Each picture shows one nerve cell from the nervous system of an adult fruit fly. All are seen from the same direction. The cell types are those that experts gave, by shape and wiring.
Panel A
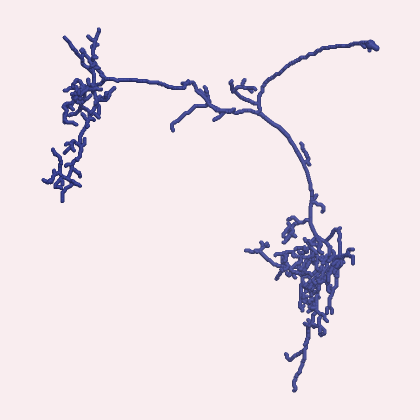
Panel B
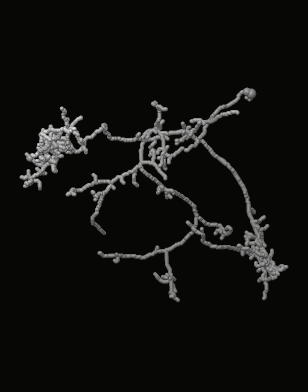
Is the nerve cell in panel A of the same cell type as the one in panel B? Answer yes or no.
no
